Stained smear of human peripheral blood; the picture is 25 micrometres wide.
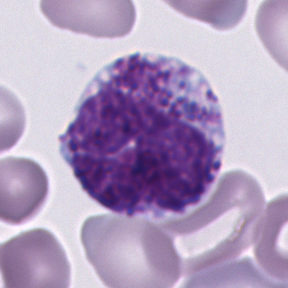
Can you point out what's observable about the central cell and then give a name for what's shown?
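Granules: coarse and dark, scattered over the whole cell, nucleus and cytoplasm alike. Nucleus: fills most of the cell, sits toward the lower left, and is split by a central cleft into lobe-like parts. Its outline and chromatin are partly hidden beneath the granules. Size: about 14 micrometres across. This is a basophil.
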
